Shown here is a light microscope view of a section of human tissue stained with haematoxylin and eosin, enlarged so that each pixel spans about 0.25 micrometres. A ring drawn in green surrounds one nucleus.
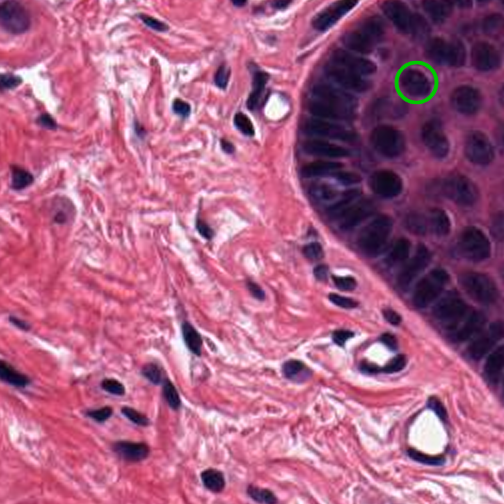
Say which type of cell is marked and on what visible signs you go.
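The marked nucleus belongs to a squamous epithelial cell. The nucleus is round with a smooth outline and is stained dark purple, about the same size as the round nuclei of the neighbouring cells. The cell lies in a sheet of similar cells whose round nuclei are evenly spaced, a few cell layers in from the row of crowded, elongated nuclei that lines the edge against the pink fibrous tissue.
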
